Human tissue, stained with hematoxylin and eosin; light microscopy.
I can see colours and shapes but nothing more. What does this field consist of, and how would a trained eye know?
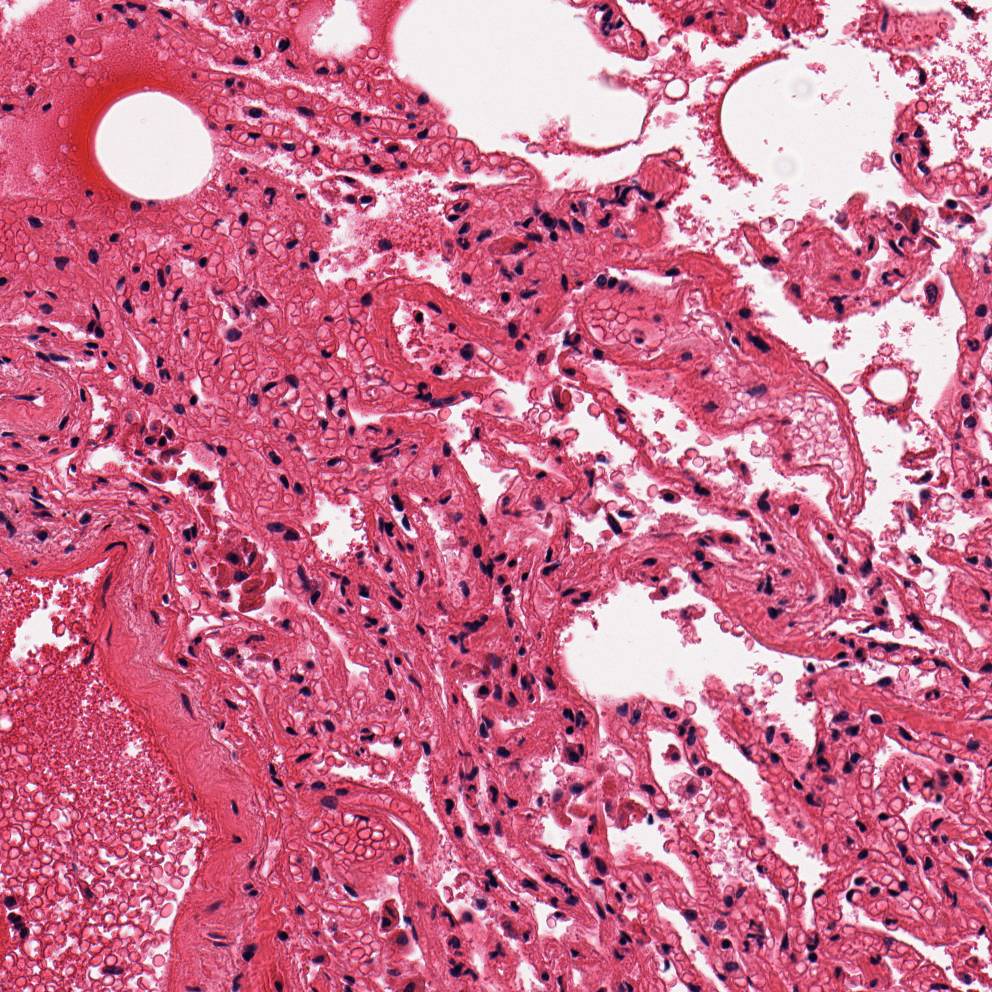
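The structure shown is the alveolus. To the right the tissue breaks into thin branching strands separated by open spaces; those in the middle are crowded with red blood cells.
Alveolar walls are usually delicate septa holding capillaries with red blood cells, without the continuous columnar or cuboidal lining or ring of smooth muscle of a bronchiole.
Leftward the tissue is denser and more solid; closely packed red blood cells fill the lower left corner.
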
